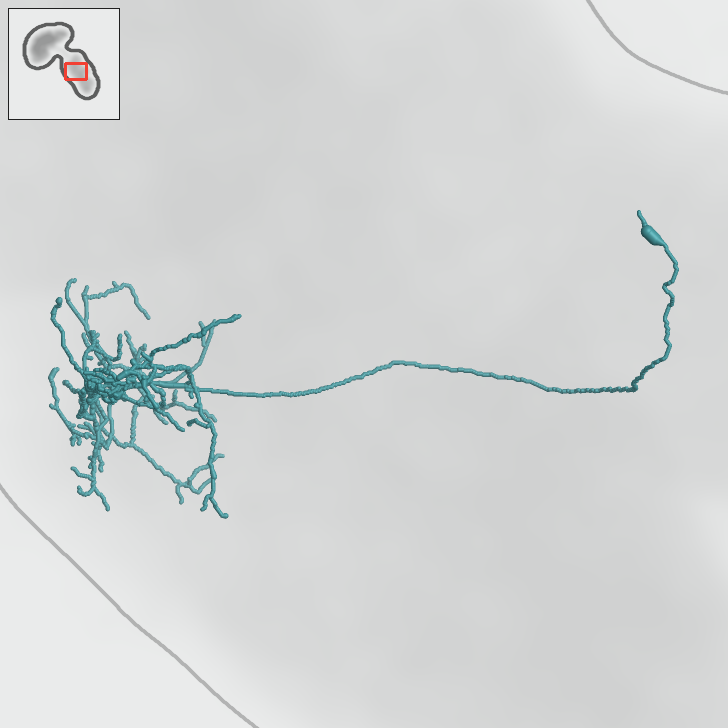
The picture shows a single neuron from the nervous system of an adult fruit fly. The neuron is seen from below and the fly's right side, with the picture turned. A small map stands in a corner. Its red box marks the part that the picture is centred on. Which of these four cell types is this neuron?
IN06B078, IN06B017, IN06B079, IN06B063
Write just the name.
IN06B079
